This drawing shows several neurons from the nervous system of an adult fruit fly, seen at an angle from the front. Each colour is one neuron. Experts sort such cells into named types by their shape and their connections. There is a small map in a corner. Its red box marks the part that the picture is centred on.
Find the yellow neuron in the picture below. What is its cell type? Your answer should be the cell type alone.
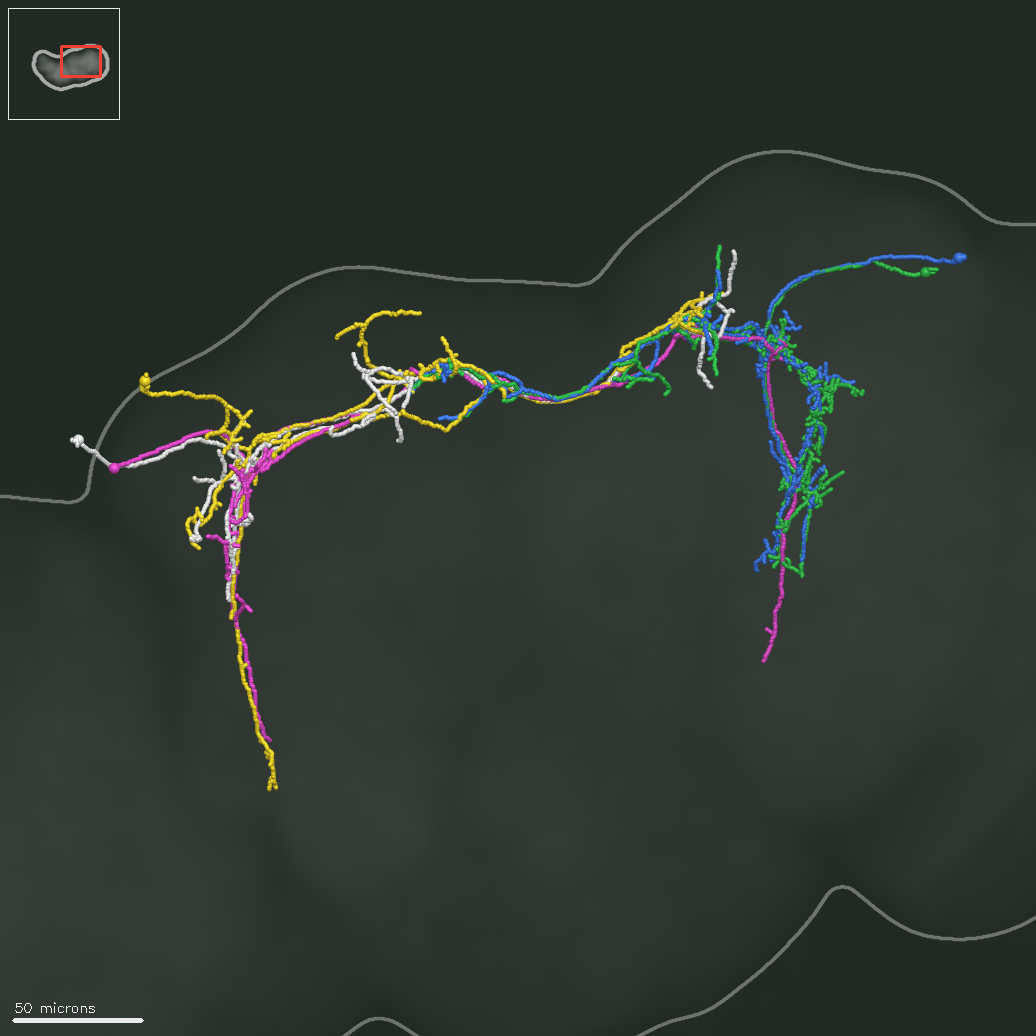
SMP243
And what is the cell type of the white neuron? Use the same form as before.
CB4019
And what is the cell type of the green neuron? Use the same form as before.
SMP242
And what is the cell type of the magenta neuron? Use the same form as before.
CB2206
